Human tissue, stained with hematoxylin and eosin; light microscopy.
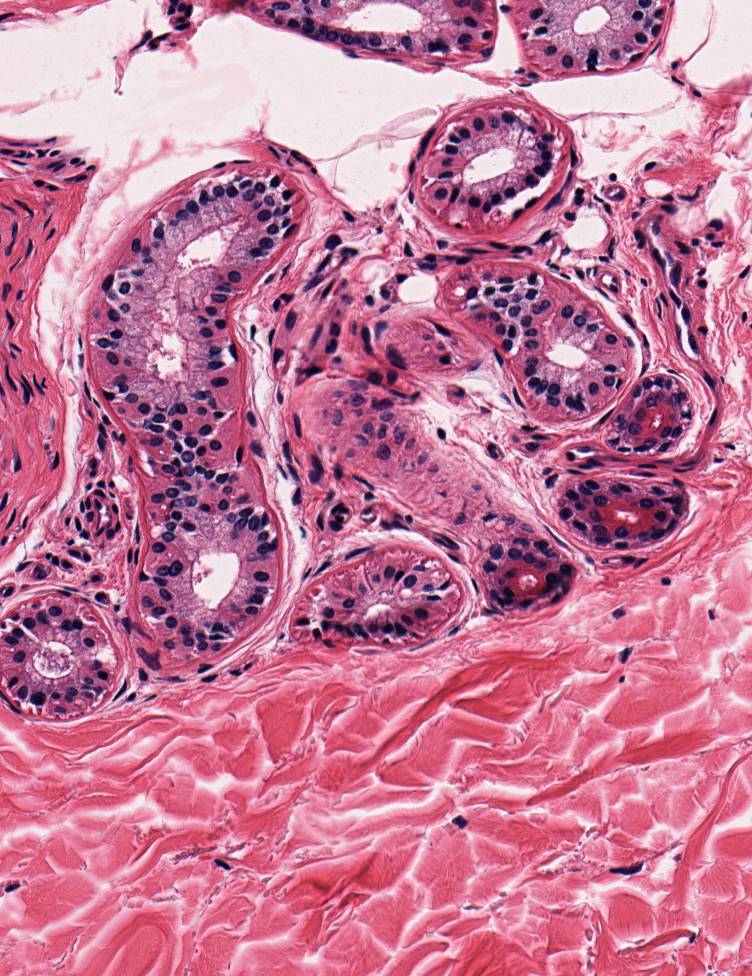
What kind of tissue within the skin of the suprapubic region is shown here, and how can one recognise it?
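The field shows an eccrine sweat gland: small tubular profiles clustered in the upper two-thirds, with dense fibrous stroma in the lower third.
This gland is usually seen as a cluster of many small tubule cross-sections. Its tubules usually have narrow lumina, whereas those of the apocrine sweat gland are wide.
Here most lumina are small and empty, appearing as white spaces. The larger tubules, such as the elongated one at left centre, are lined by columnar cells with pale, finely granular pink-purple cytoplasm and round, dark, mainly basal nuclei around a small central lumen.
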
